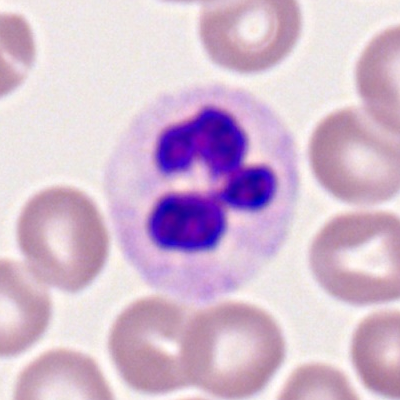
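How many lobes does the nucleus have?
Three.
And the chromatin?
Dark purple, coarsely clumped.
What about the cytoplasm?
Plenty of it, pale pinkish-lilac, with fine, faint lilac granules.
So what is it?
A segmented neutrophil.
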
